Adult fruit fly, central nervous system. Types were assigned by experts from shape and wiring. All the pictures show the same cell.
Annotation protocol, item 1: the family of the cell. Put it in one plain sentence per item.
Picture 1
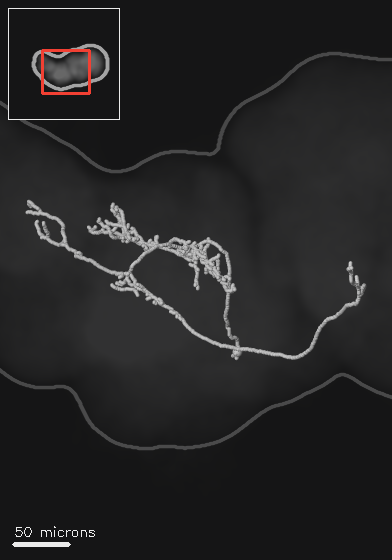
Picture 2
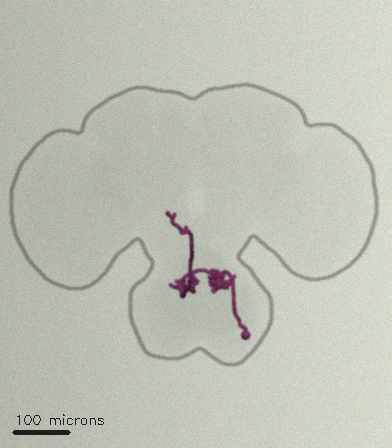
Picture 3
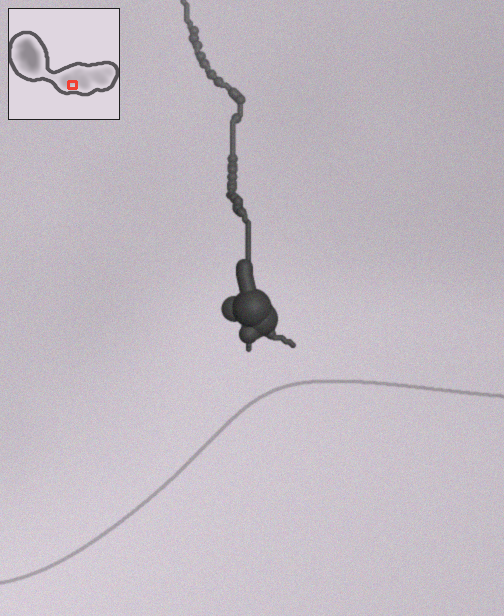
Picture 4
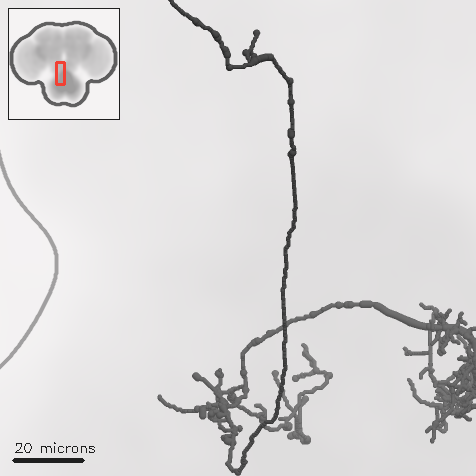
The family is hemilineage 06A.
